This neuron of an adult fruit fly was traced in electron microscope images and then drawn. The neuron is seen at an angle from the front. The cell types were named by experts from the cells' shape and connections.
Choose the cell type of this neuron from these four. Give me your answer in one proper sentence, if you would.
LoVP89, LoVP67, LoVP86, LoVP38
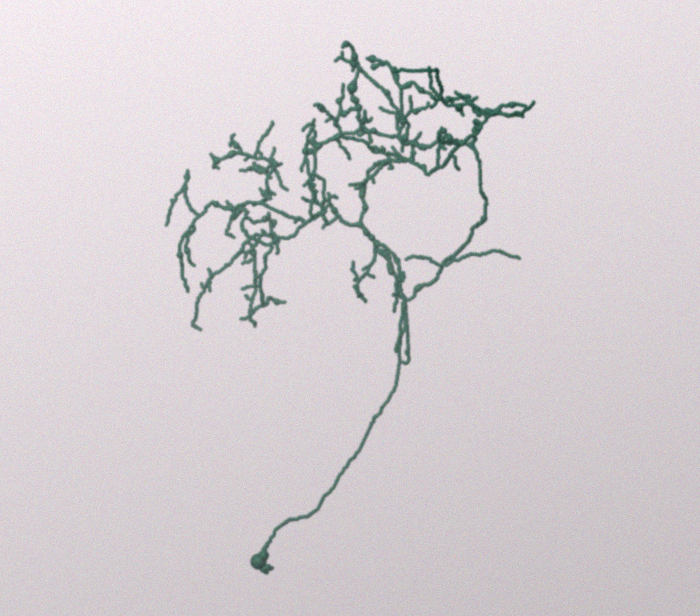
This neuron is an instance of the cell type LoVP38.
